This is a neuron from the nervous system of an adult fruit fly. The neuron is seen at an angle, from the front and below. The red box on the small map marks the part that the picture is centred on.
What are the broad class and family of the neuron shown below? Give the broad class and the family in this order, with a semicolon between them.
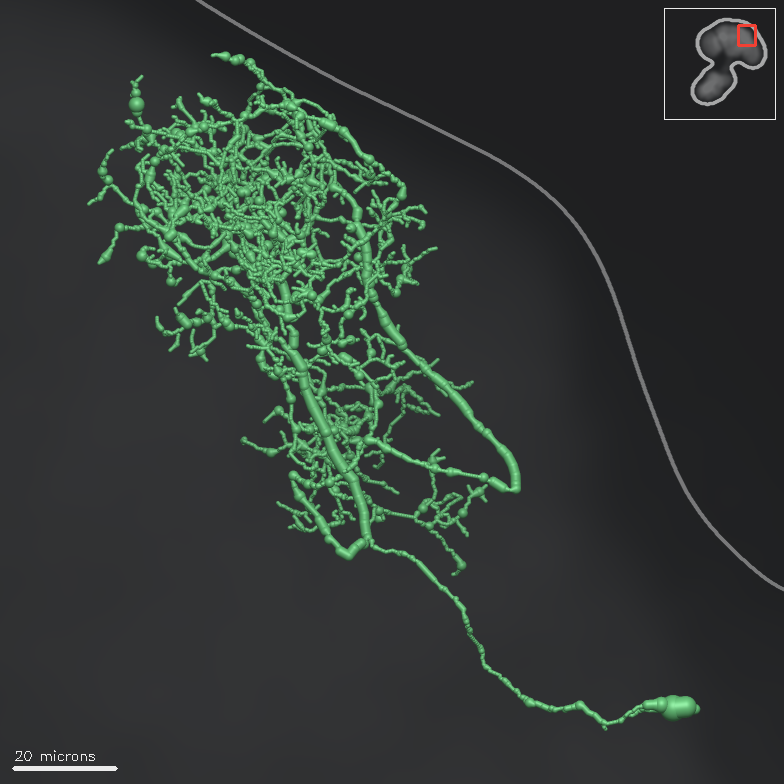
central-brain intrinsic neuron; LHAV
